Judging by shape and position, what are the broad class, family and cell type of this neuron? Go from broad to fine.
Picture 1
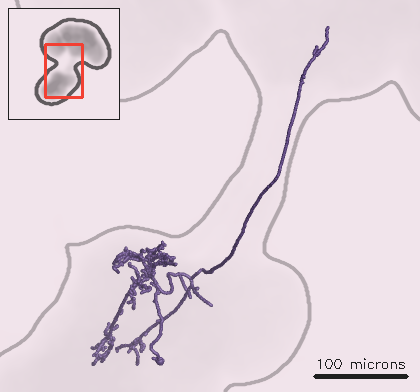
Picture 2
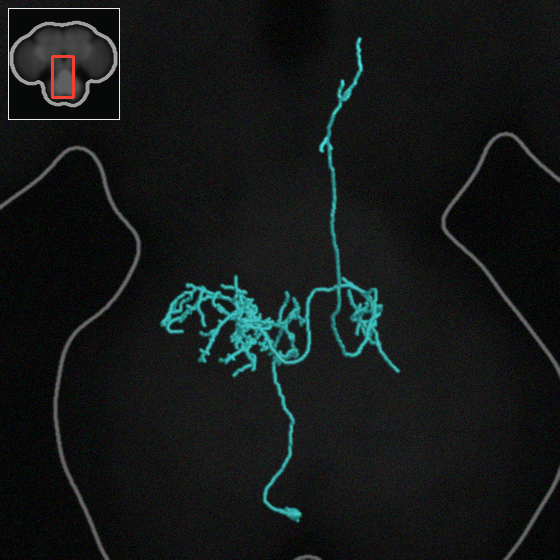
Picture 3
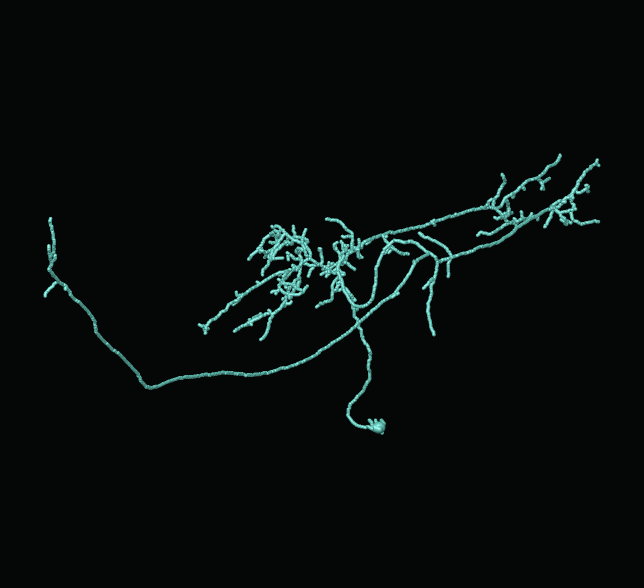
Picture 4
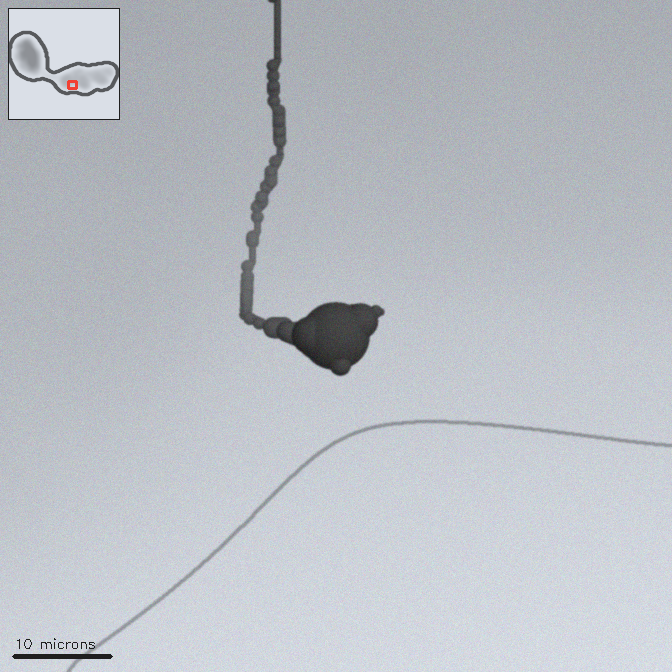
ascending neuron; hemilineage 06A; AN06A018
